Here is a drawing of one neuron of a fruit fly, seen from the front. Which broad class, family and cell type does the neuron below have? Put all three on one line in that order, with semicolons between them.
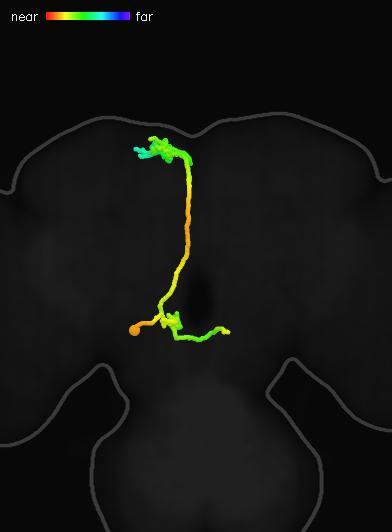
central-brain intrinsic neuron; hemilineage FLAa2; CB3446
